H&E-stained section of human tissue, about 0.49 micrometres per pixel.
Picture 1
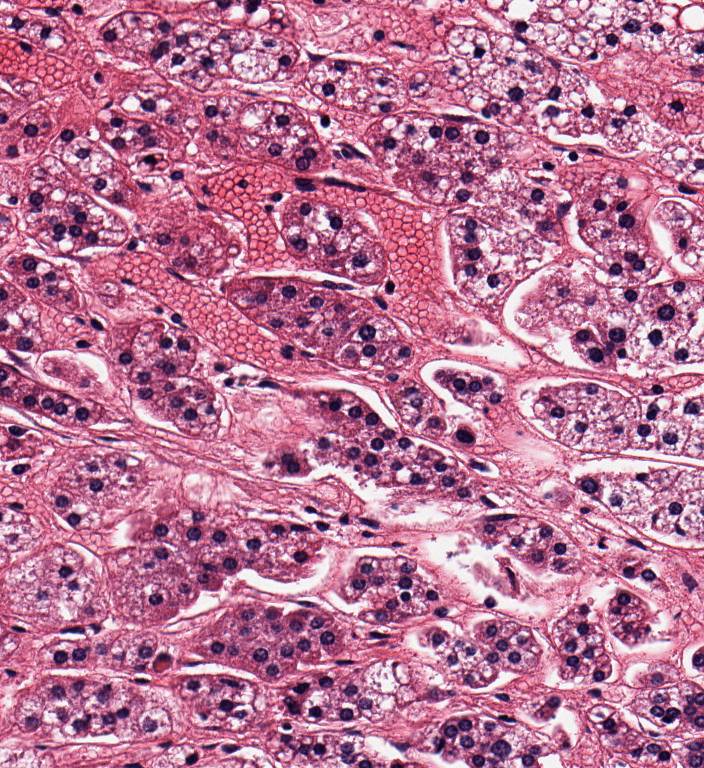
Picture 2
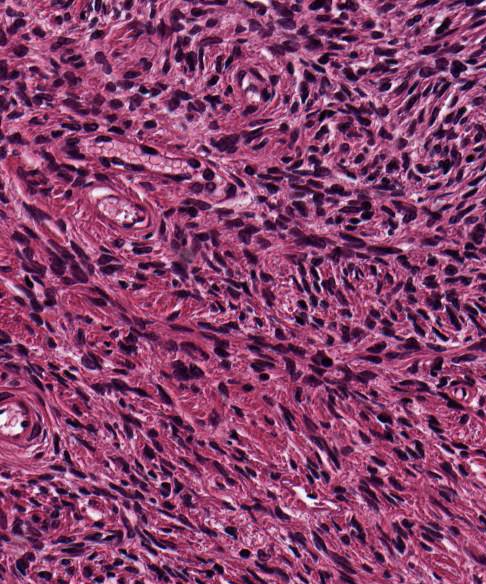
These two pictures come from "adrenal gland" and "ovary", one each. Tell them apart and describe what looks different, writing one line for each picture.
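Picture 1 shows tissue from the adrenal gland. The nuclei of the nest cells are small, round and darkly stained.
Picture 2 shows tissue from the ovary. The nuclei are elongated, spindle-shaped and darkly stained.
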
